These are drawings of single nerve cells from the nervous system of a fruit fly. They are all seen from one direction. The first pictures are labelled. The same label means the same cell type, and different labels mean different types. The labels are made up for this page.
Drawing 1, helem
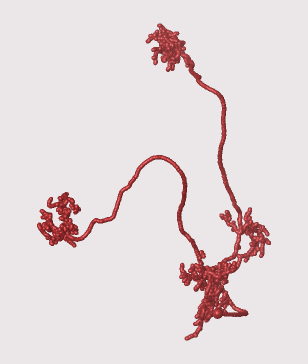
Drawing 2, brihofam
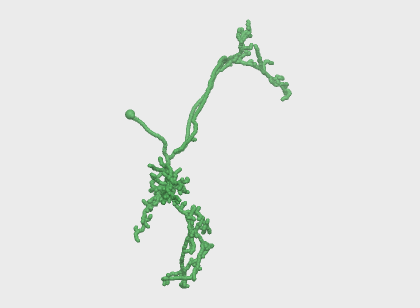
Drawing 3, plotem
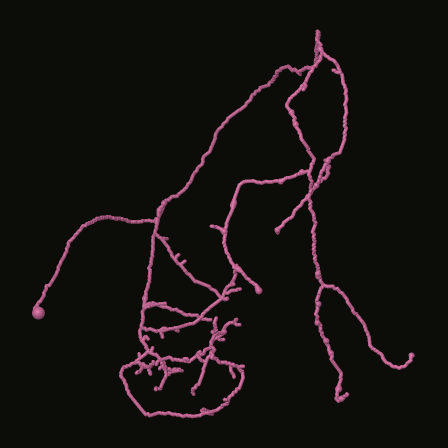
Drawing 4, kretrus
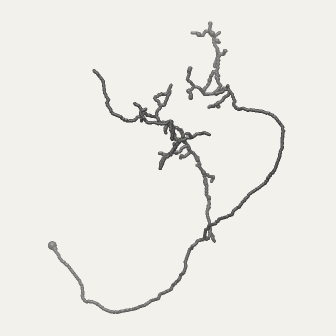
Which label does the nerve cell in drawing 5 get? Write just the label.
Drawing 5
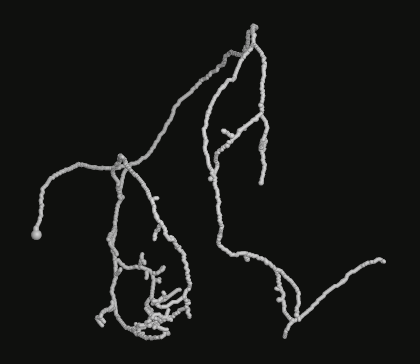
plotem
